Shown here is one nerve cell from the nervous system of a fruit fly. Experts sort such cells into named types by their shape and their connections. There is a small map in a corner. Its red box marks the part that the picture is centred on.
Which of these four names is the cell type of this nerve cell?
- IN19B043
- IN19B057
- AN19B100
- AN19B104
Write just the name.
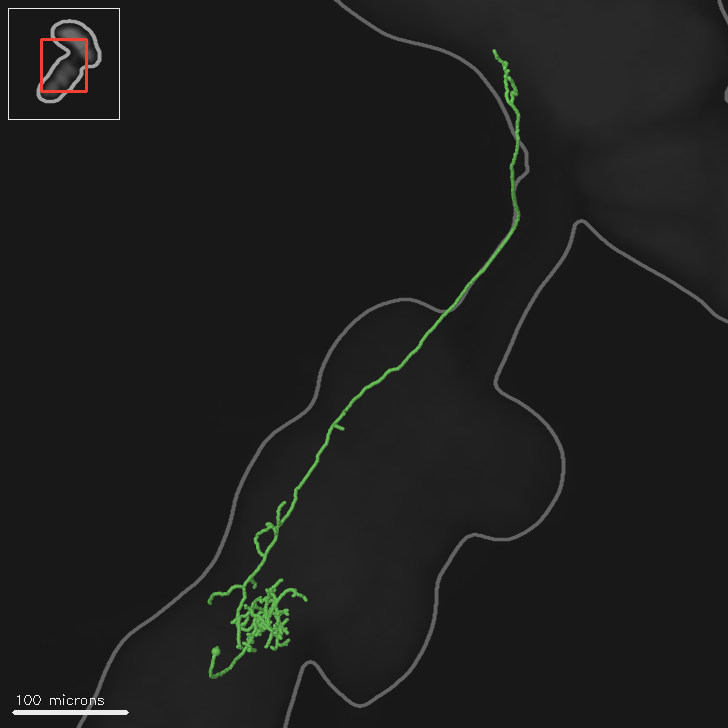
AN19B100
